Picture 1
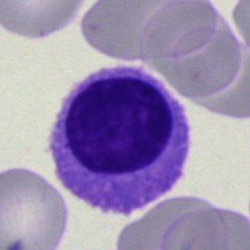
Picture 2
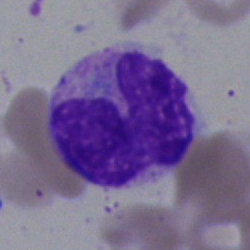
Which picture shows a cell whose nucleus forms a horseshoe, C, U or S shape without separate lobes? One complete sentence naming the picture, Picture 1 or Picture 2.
For the cell in picture 2, the nucleus is stretched into a curved band without lobes.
